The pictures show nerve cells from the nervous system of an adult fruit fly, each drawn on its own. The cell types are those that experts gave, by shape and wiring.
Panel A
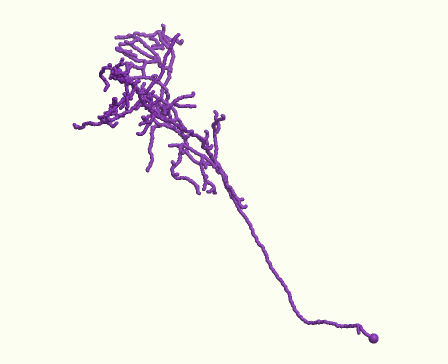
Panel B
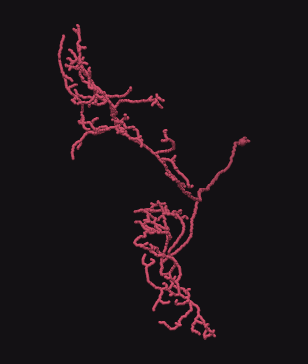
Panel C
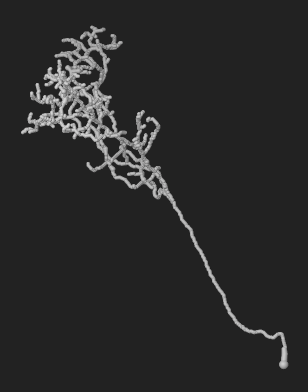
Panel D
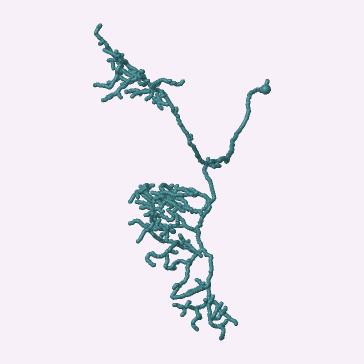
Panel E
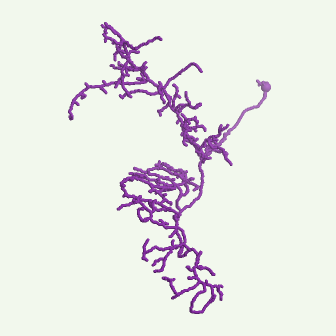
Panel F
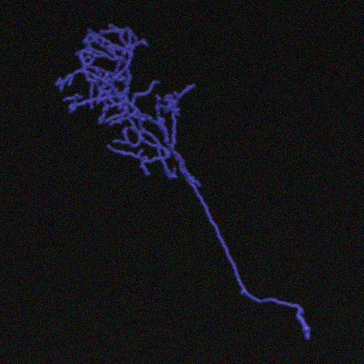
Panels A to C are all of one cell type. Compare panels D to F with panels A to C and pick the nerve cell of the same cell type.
F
